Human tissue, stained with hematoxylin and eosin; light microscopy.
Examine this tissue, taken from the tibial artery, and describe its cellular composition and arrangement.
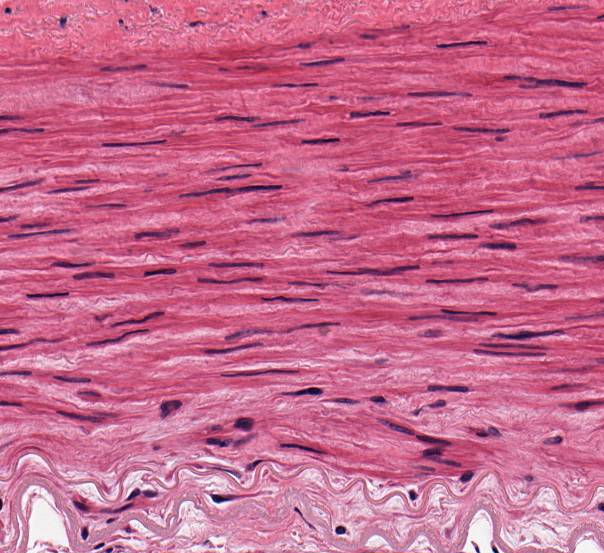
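Most of what you see is a broad band of tightly packed pink fibres running roughly horizontally in parallel. They are eosinophilic and slightly wavy, with no cross-striations. Their nuclei are dark, slender and cigar-shaped, lying parallel to the fibres, as in smooth muscle cells. Now look just above the wavy line: there the nuclei are plumper, more rounded and less orderly than those higher up.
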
